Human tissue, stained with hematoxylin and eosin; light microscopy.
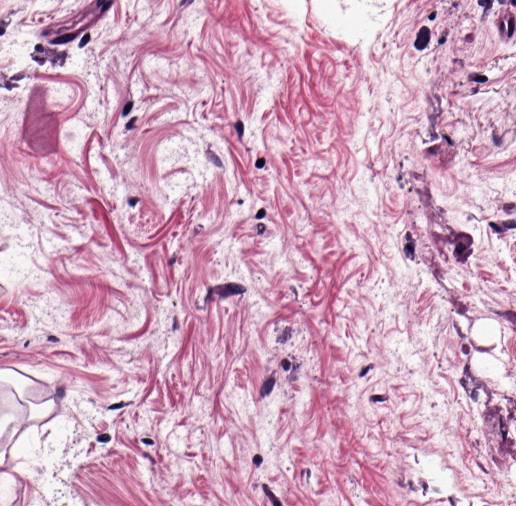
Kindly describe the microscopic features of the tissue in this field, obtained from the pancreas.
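There is no epithelium anywhere in the field. The collagen fibres are wavy and loosely arranged, with pale spaces between them. Centrally, the pink fibre bundles run mainly from top to bottom. Small, dark, spindle-shaped or oval nuclei are sparsely scattered among the fibres.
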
